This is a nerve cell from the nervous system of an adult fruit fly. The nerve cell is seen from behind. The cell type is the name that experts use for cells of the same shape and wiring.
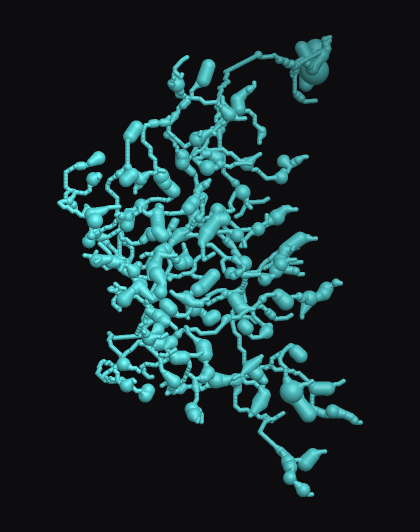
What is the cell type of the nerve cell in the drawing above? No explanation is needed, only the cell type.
Dm1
